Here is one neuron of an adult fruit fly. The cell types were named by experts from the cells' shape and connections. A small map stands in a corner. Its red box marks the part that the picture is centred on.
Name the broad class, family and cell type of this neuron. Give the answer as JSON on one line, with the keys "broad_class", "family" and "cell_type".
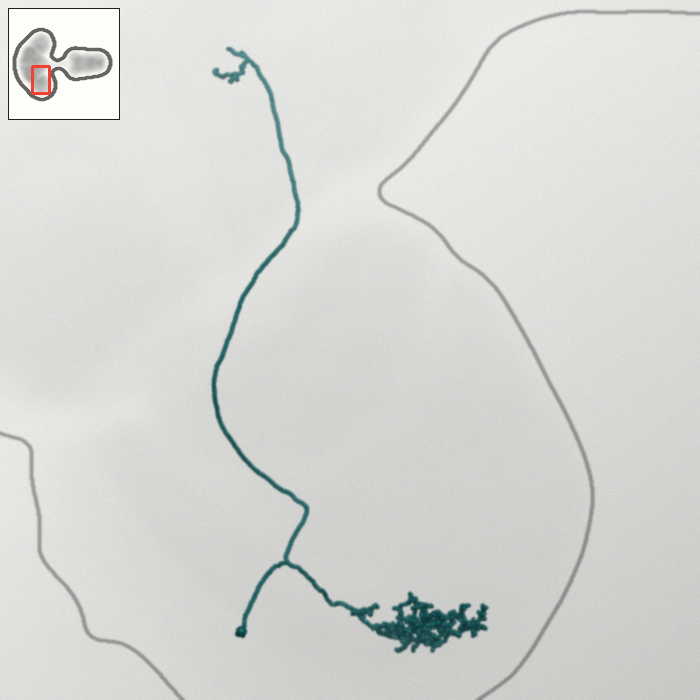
{"broad_class": "visual projection neuron", "family": "MeVP", "cell_type": "MeVP6"}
